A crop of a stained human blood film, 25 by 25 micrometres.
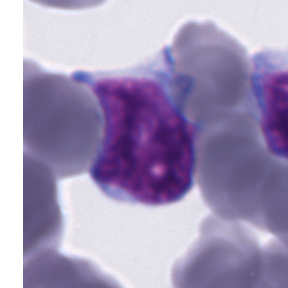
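Typical lymphocyte, central cell. Outline irregular, indented where neighbouring red cells press on it. Pointed cytoplasmic extension at upper left. Nucleus fills most of the cell. No cytoplasmic granules visible.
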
